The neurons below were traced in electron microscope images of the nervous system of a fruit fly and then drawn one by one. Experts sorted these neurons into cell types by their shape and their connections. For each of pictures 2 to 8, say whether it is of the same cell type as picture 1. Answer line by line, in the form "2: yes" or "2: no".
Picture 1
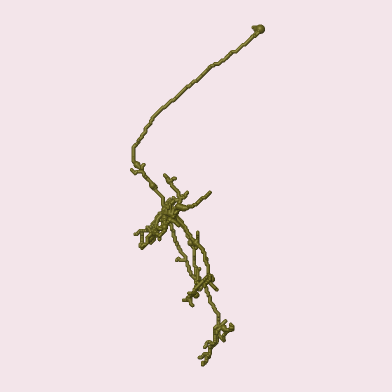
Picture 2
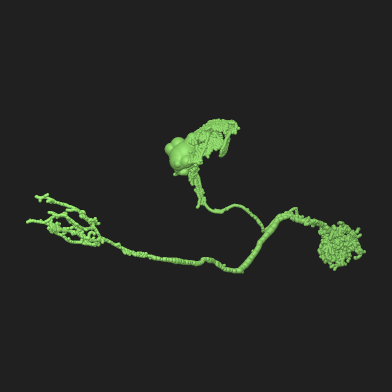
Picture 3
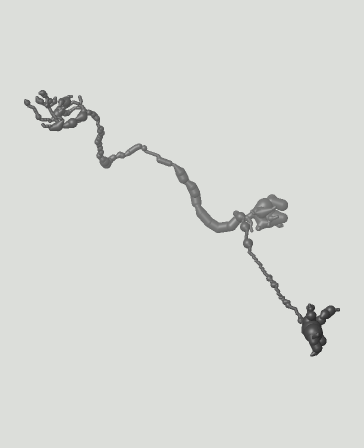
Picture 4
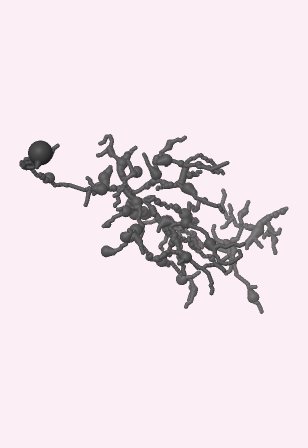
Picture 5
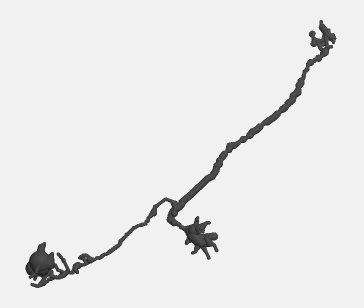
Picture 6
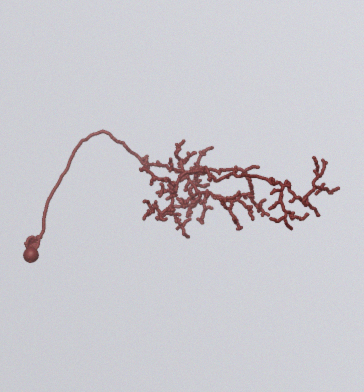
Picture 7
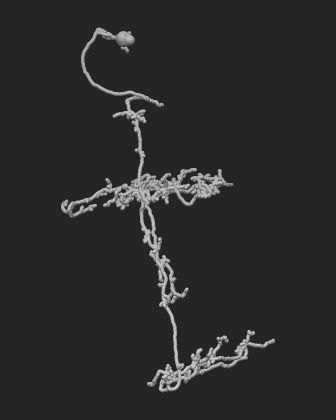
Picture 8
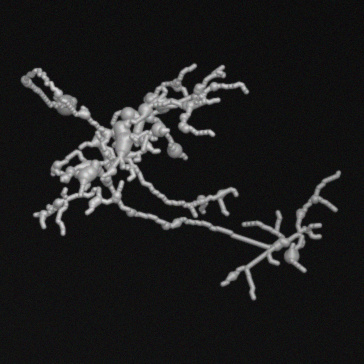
2: no
3: no
4: yes
5: no
6: yes
7: yes
8: yes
